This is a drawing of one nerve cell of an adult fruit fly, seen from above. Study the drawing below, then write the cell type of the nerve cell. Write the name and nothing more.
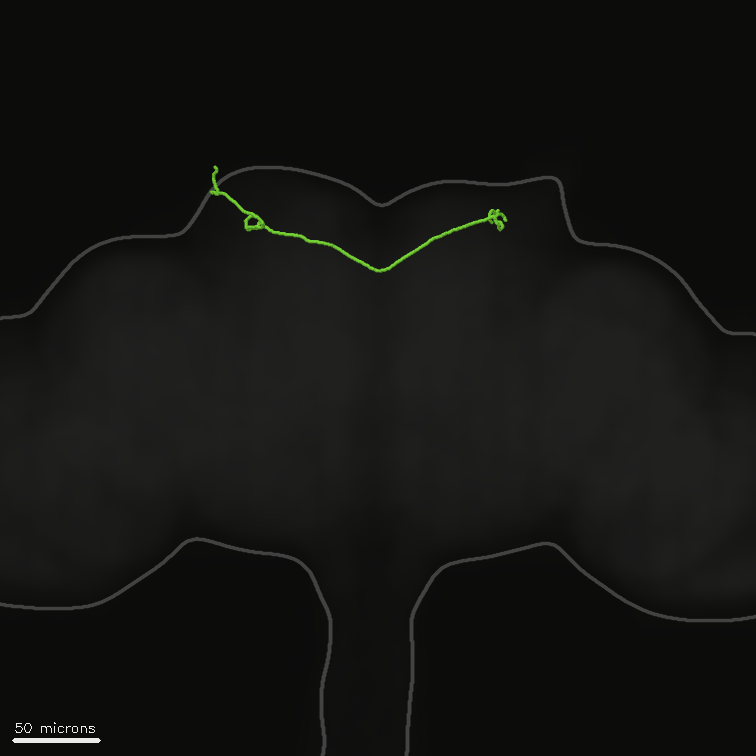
ORN_DL4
